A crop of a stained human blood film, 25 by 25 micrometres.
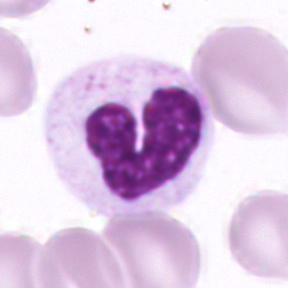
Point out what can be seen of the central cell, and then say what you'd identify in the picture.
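Look at the nucleus first: it's heart-shaped, with the notch opening toward the top. It sits off-centre, leaving a wider band of cytoplasm on the left. The chromatin's dark purple and clumped, with small paler patches between the clumps, and there's plenty of pale lilac-grey cytoplasm. It's a band neutrophil.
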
